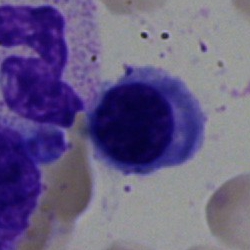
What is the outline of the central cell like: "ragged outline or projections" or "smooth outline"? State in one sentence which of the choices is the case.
The border of the cell is ragged or frayed, or shows projections, blebs or tags.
